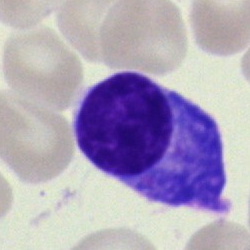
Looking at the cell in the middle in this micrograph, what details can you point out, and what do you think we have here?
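Off-centre toward the left side of the cell sits the nucleus, in which no distinct nucleolus is visible. Most of the cytoplasm lies to the right and lower right of it. The outline is irregular and angular, narrowing to a point at the lower right. It is a plasma cell.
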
